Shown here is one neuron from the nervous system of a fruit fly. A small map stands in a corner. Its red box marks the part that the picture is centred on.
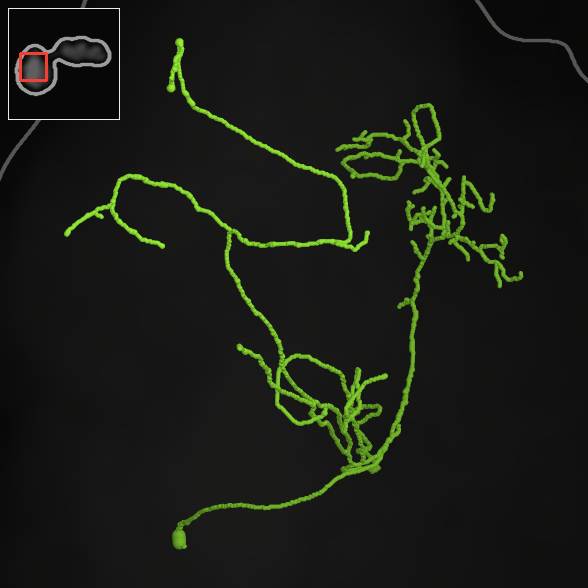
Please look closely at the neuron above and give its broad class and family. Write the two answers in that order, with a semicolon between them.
visual centrifugal neuron; hemilineage VLPa2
